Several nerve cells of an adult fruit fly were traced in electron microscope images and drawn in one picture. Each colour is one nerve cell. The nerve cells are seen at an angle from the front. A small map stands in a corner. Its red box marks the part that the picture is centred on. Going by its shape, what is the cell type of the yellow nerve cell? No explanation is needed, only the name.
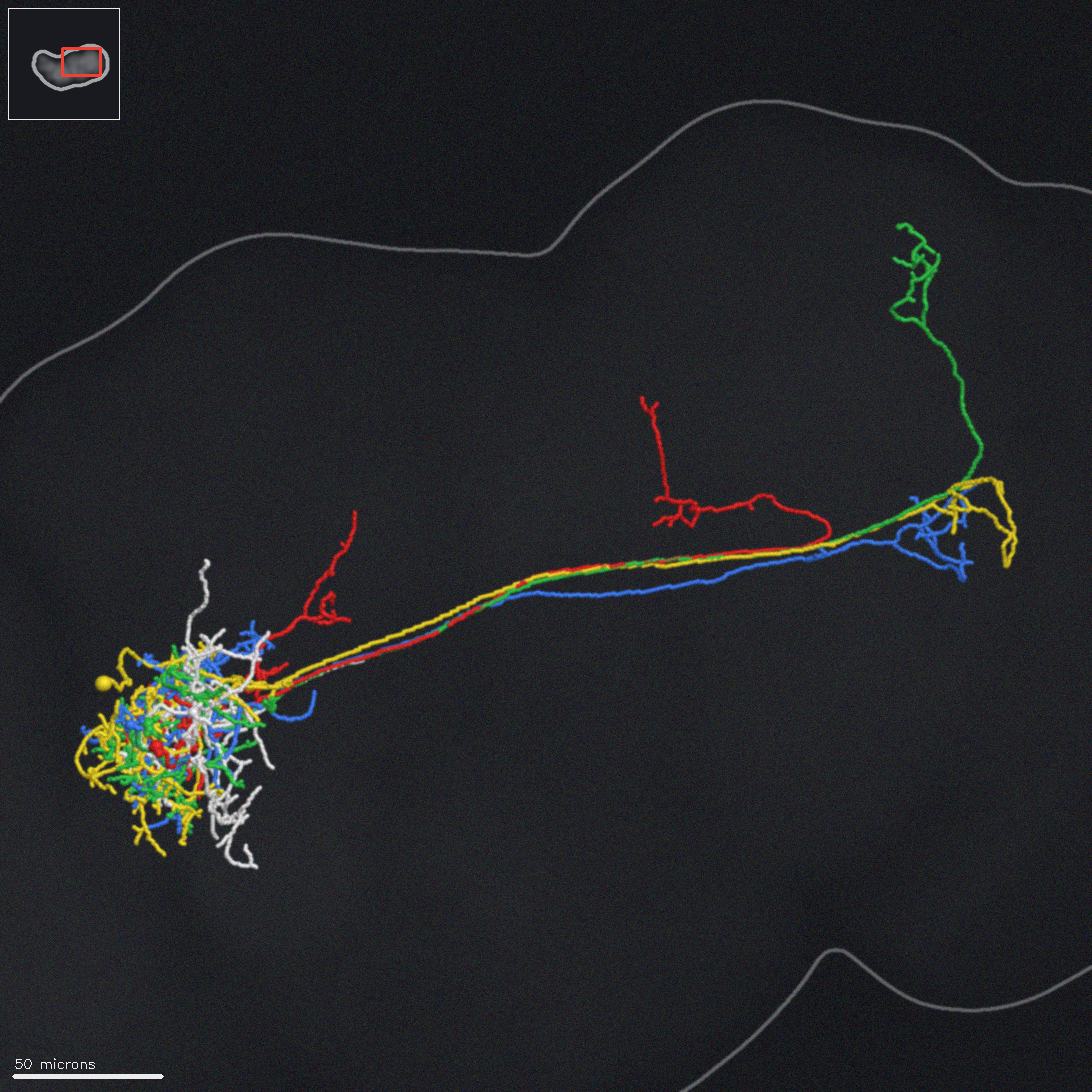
PVLP049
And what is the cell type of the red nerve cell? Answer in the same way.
CB0061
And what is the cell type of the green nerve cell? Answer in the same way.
CB1000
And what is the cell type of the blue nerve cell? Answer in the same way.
CB1109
